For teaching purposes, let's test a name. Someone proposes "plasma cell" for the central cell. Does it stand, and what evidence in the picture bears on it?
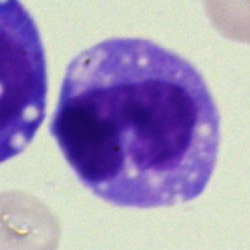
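Many small clear vacuoles dot the cytoplasm, which is lilac-blue.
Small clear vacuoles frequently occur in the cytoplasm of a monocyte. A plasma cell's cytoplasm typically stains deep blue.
The name plasma cell does not fit; the cell is a monocyte. Its nucleus is kidney-shaped, with a notch on its lower side. At the left edge of the picture, a neighbouring nucleated cell with vacuoles is cut off.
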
